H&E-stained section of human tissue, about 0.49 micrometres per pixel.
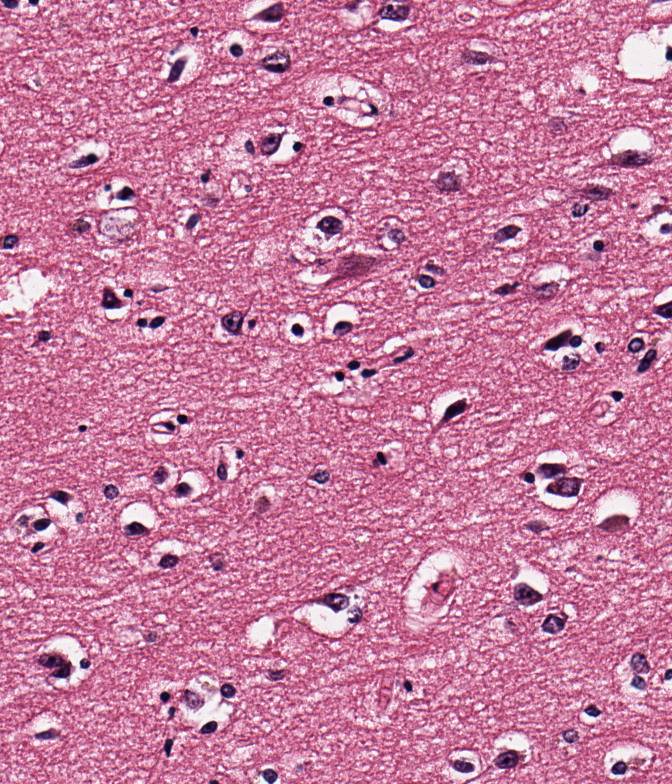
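Cerebral cortex. First, cells lie singly and evenly scattered in continuous pink material, forming no glands, layers or units. That material is finely fibrillar with tiny vacuoles, not coarse collagen. Then, many small round dark nuclei with scant cytoplasm. Last, a few larger cells, one just above centre.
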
